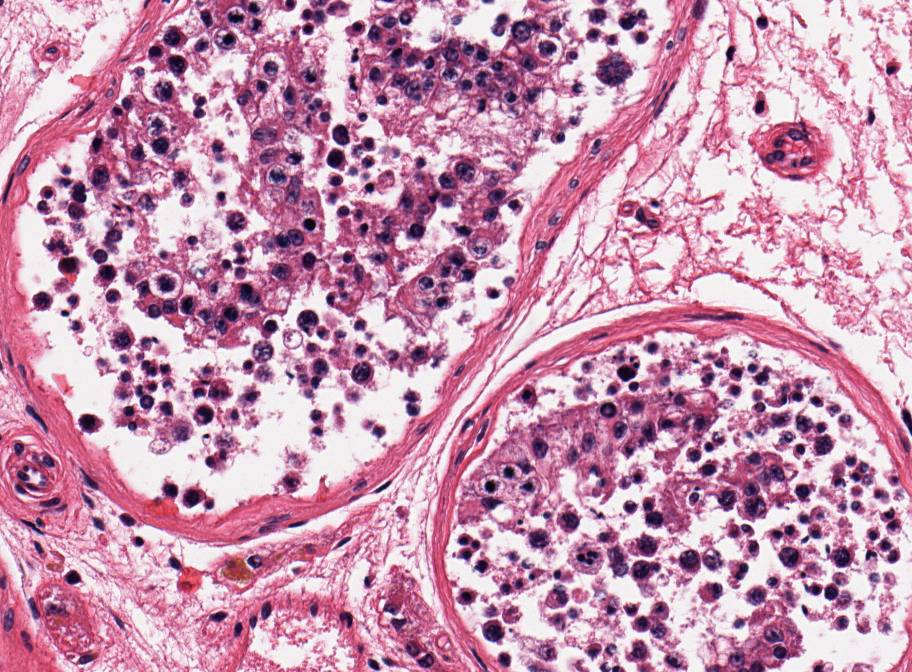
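Testis. Two large rounded tubular units fill the field, upper left and lower right, separated by stroma. Notice that many detached cells have small, dark, condensed round nuclei. Upper right, the stroma is loose and pale, with wispy pink fibrillar strands and wide clear spaces. A small golden-brown pigment deposit lies in the stroma at bottom centre.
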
